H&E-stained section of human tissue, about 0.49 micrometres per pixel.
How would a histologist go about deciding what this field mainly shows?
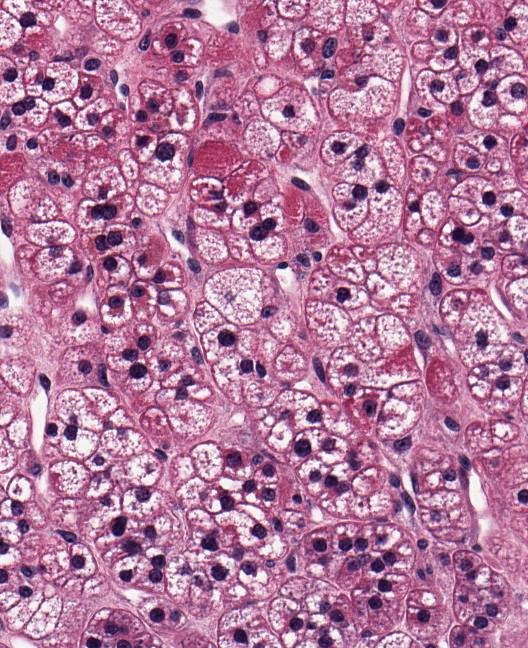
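Looking this over, the field is mainly zona fasciculata of the adrenal gland. What tips it is that most cells have pale, foamy cytoplasm filled with many small clear vacuoles, and a small, round, darkly stained nucleus, usually one, lying near the cell centre.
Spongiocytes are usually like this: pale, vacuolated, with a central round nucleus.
The cords, I notice, are separated only by thin, slit-like capillaries lined by flat, elongated dark nuclei. Smaller patches of cells with compact, solid, deep pink cytoplasm sit among the foamy ones, as in the upper centre.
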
